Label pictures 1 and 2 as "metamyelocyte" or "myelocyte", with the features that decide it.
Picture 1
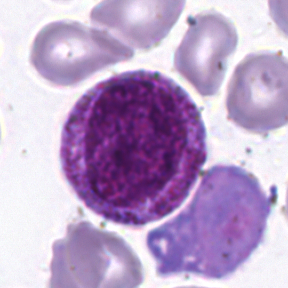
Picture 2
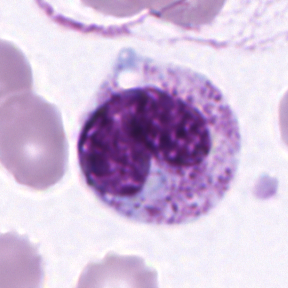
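Picture 2 holds the metamyelocyte, and picture 1 the myelocyte. Look at the nucleus first: in picture 2 it is kidney-shaped, with its indentation facing downward.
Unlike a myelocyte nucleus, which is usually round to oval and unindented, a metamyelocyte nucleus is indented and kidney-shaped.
In picture 1, the nucleus fills most of the cell and leaves only a narrow rim of cytoplasm. That rim is deep purple and packed with fine reddish-purple granules, and the cell's outline is round and smooth. In picture 2, the chromatin is dark purple and coarsely clumped, and no nucleoli are visible.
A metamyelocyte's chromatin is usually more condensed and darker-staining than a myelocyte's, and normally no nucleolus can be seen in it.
Picture 2 also has a small, clear, vacuole-like space in the cytoplasm at the upper left of the cell. Neither cell is alone: a pale lavender, irregular object touches the first at its lower right, and a small platelet lies just outside the second on its right side.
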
